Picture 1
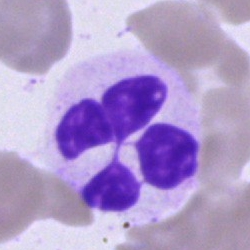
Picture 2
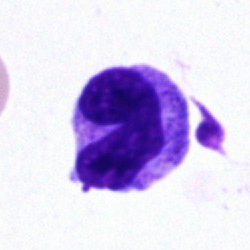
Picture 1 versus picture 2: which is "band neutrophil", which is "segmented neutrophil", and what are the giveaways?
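Picture 1: segmented neutrophil. Picture 2: band neutrophil. Picture 1 nucleus: four separate lobes, the lowest joined to those above it by a thin thread.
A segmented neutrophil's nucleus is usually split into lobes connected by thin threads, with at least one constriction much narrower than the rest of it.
Picture 2 nucleus: deeply indented from the left side, giving a curved, folded shape.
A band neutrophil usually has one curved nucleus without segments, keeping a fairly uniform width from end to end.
Chromatin: picture 1 dense and dark purple with a few paler patches; picture 2 dark purple and fairly dense with slightly paler streaks. Cytoplasm: picture 1 holds fine, faint purple granules; picture 2 shows a moderate rim of pale lilac-blue, mostly on the right of the nucleus, with fine, scattered purple granules.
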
